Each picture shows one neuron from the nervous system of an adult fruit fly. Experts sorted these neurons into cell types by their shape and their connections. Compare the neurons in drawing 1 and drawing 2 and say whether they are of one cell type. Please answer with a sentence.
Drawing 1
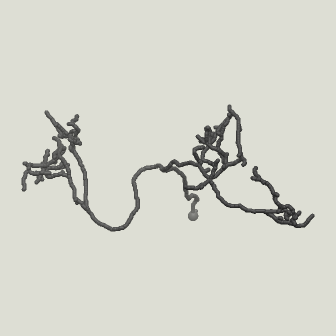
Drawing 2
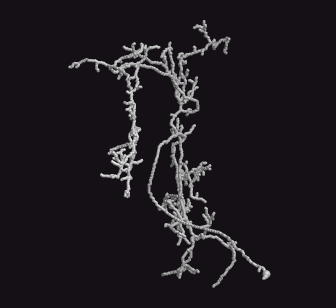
They are of different cell types.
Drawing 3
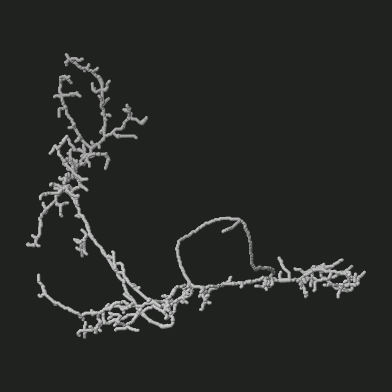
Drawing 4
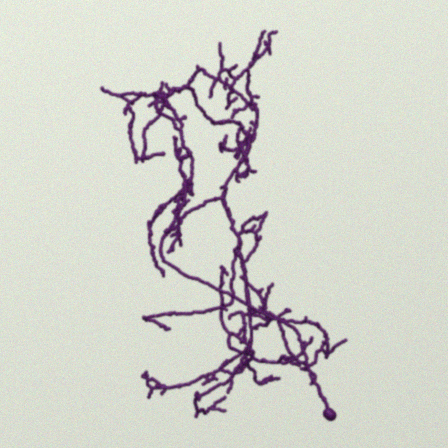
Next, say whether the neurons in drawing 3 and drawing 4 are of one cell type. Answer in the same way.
They are of the same cell type.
